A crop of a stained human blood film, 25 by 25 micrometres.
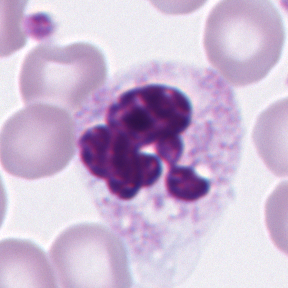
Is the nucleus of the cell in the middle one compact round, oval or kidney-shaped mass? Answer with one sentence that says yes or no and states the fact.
No, the nucleus is made up of distinct lobes rather than one piece.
